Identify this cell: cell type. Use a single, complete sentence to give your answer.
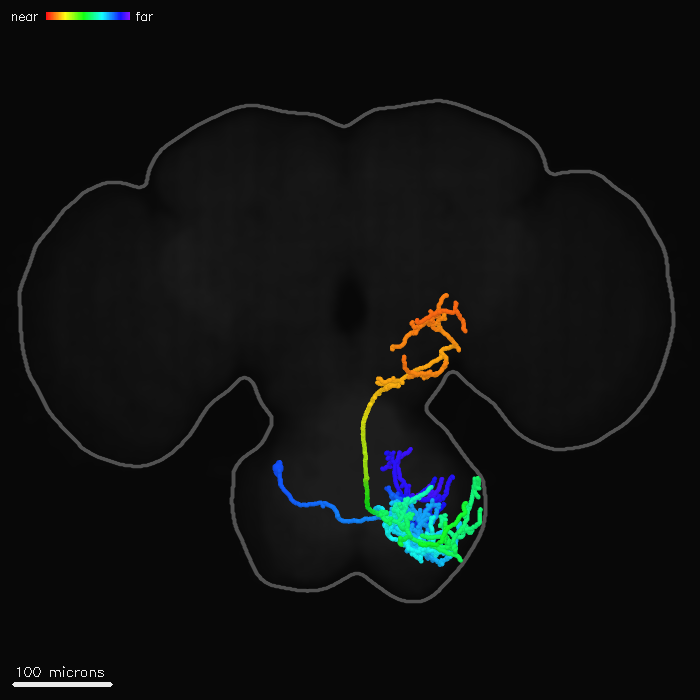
This neuron is typed as AN09B007.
